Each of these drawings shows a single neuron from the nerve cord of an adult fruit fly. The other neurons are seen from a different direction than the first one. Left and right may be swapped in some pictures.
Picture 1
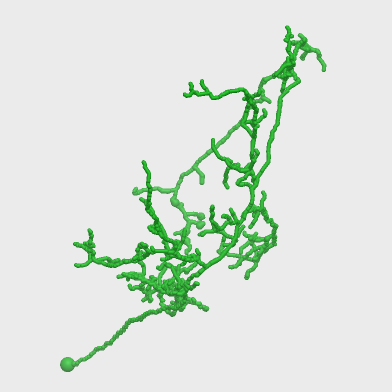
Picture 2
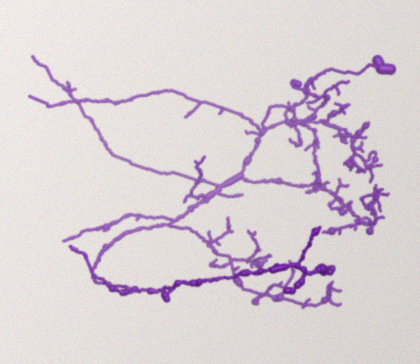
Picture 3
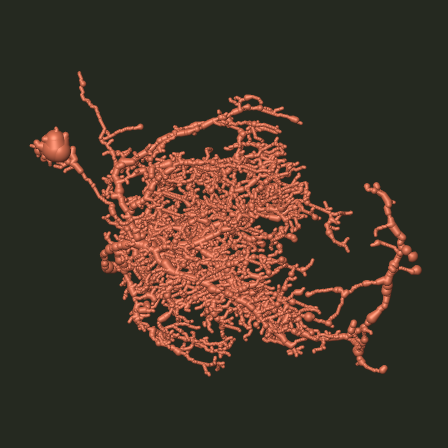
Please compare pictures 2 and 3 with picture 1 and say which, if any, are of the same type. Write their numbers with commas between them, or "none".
2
